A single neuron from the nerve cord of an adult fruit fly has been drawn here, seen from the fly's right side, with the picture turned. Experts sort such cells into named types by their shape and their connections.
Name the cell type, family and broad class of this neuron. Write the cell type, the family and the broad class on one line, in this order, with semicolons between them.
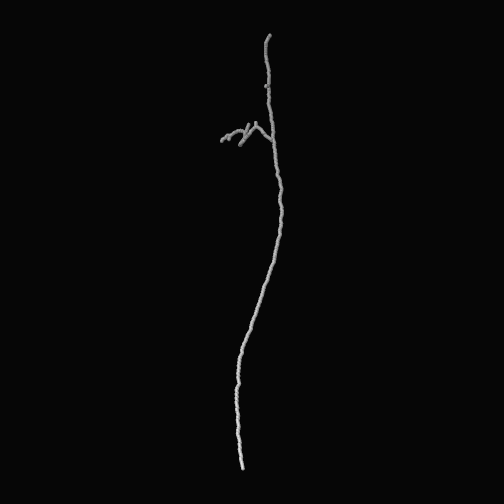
DNge111; hemilineage LB7; descending neuron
